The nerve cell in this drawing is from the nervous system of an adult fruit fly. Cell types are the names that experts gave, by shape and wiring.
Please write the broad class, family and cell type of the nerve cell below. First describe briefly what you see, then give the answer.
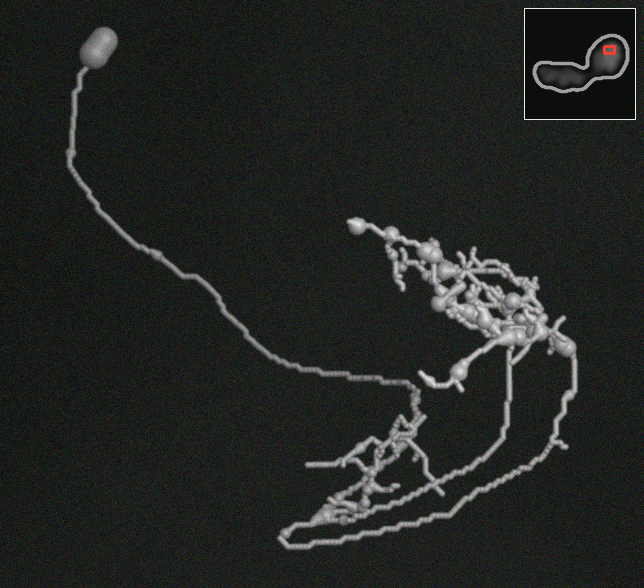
The cell body can be seen at the upper left of the picture. As drawn here it is about as wide as it is tall. This is a central-brain intrinsic neuron. Its family is called class CX. It is of cell type vDeltaH.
